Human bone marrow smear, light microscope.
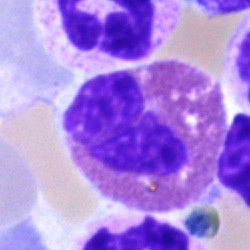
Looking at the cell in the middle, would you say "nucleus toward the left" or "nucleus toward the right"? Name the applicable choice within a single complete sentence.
To the right of the nucleus lies the bulk of the cytoplasm.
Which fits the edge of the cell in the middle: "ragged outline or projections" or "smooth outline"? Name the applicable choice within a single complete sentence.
The edge of the cell is smooth and even.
